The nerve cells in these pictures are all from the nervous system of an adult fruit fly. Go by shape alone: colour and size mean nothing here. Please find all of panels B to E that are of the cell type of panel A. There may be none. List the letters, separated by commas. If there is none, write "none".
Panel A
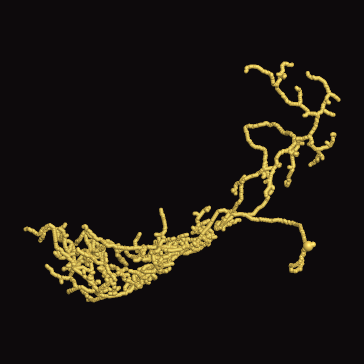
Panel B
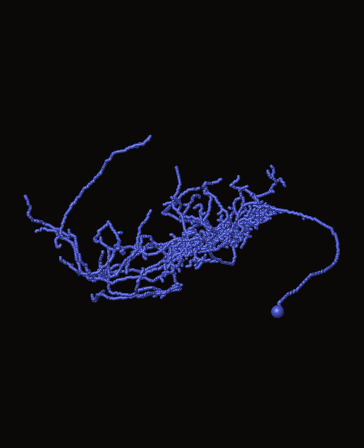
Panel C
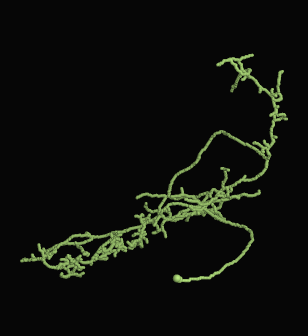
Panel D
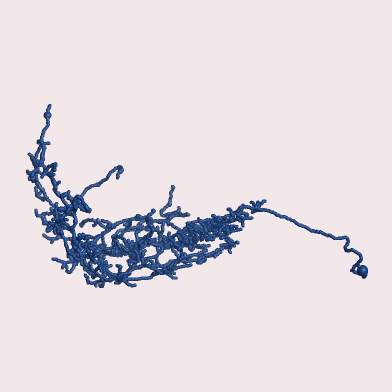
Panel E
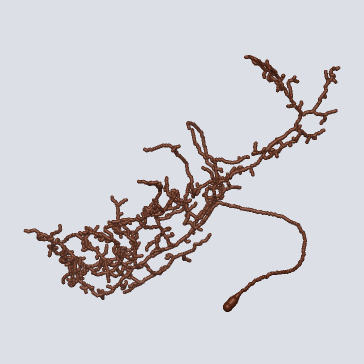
C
